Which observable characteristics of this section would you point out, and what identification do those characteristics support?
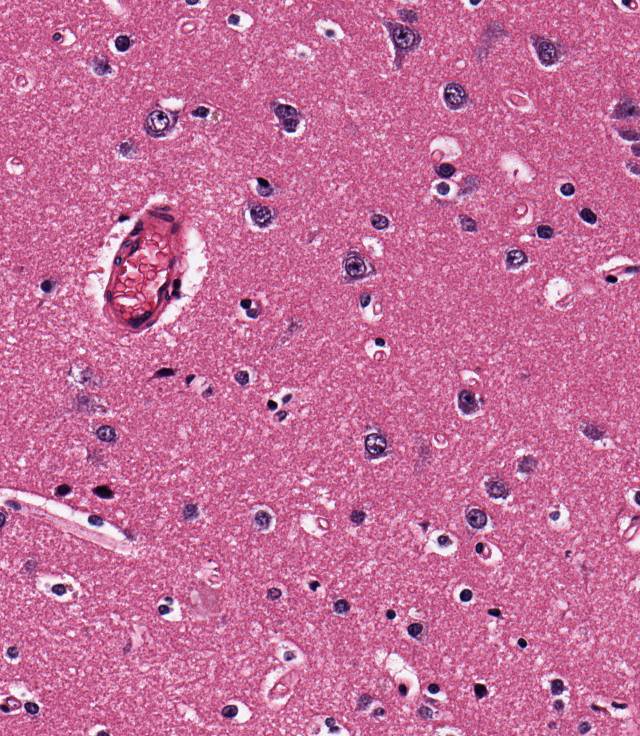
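Finely granular pink neuropil fills the field, its cells scattered singly, with no epithelium or glands. Neurons have round, pale vesicular nuclei with a distinct dark nucleolus; more numerous small dark round nuclei without visible cytoplasm are consistent with glial cells. This is cerebral cortex.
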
